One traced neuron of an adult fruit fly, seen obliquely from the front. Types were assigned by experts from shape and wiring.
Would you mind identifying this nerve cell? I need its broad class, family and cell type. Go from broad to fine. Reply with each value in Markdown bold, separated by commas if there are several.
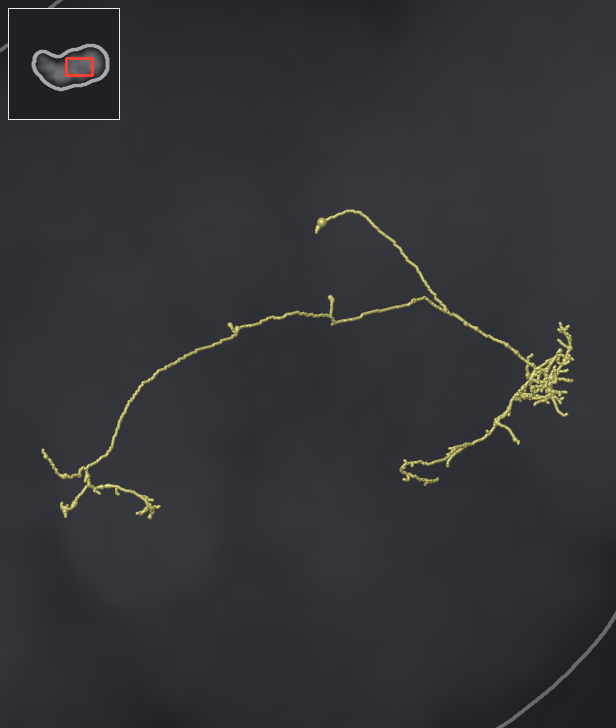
**central-brain intrinsic neuron**, **hemilineage DM4_ventral**, **WED143_a**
